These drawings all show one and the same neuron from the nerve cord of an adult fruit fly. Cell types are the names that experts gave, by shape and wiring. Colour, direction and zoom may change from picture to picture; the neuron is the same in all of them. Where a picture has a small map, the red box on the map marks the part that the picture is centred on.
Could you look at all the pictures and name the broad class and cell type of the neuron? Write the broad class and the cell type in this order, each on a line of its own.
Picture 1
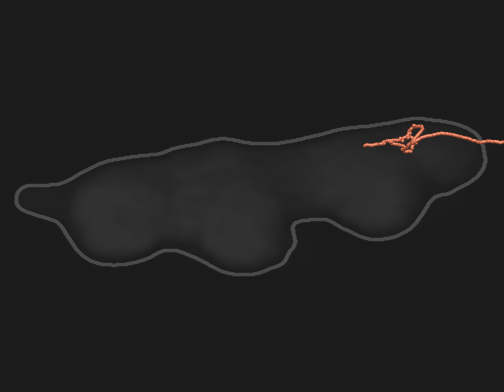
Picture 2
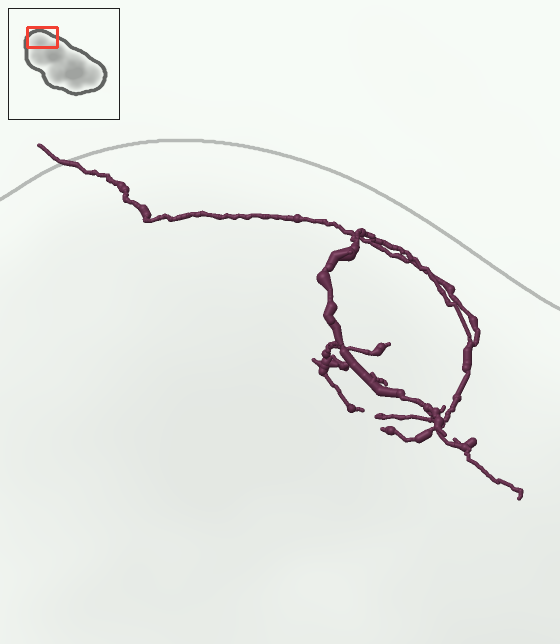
sensory neuron entering the nerve cord
SNxx15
